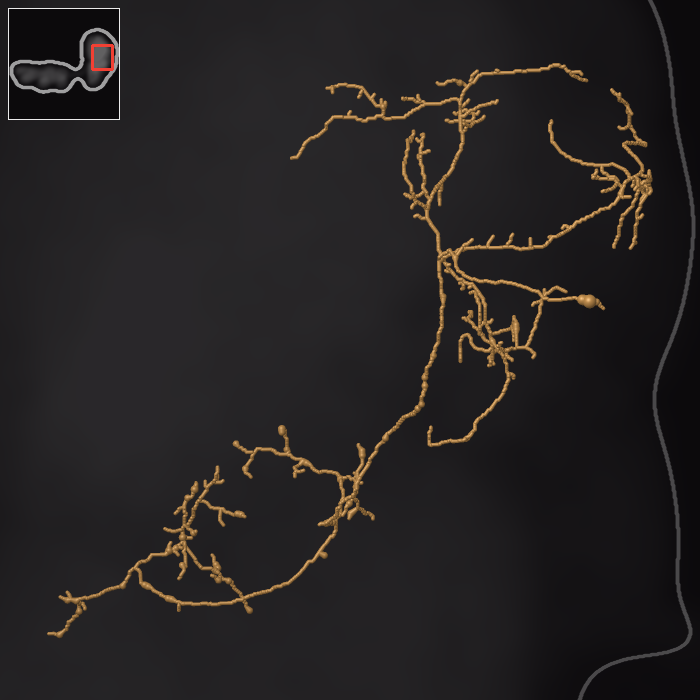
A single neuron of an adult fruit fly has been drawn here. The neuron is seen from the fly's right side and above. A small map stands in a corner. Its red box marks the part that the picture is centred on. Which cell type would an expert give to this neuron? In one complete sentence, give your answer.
As a matter of cell type, the neuron is CRE015.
